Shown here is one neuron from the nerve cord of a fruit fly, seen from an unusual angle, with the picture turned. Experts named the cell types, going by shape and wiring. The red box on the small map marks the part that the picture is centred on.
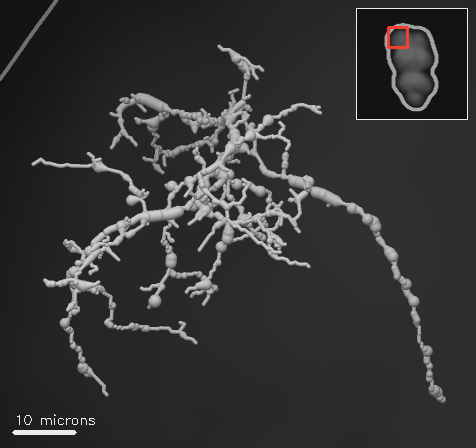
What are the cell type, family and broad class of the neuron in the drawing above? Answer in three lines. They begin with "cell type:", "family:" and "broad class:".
cell type: IN20A.22A071
family: hemilineage 20A.22A
broad class: nerve-cord intrinsic neuron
